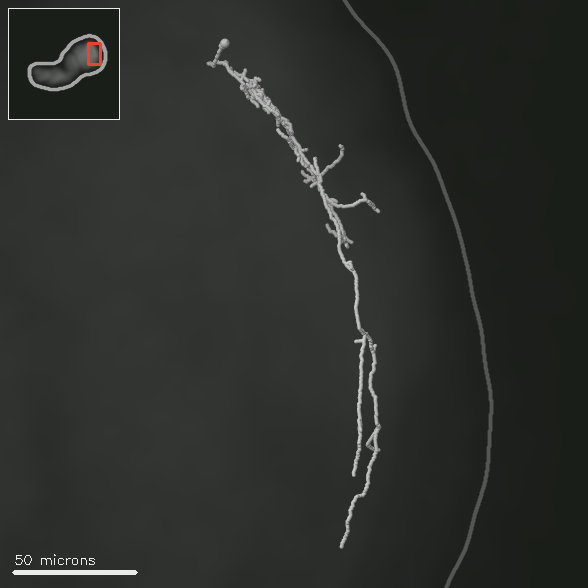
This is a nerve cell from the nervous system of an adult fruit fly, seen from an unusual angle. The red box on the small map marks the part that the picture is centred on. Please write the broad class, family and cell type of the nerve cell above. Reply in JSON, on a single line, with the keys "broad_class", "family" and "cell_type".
{"broad_class": "optic-lobe intrinsic neuron", "family": "Cm", "cell_type": "Cm10"}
